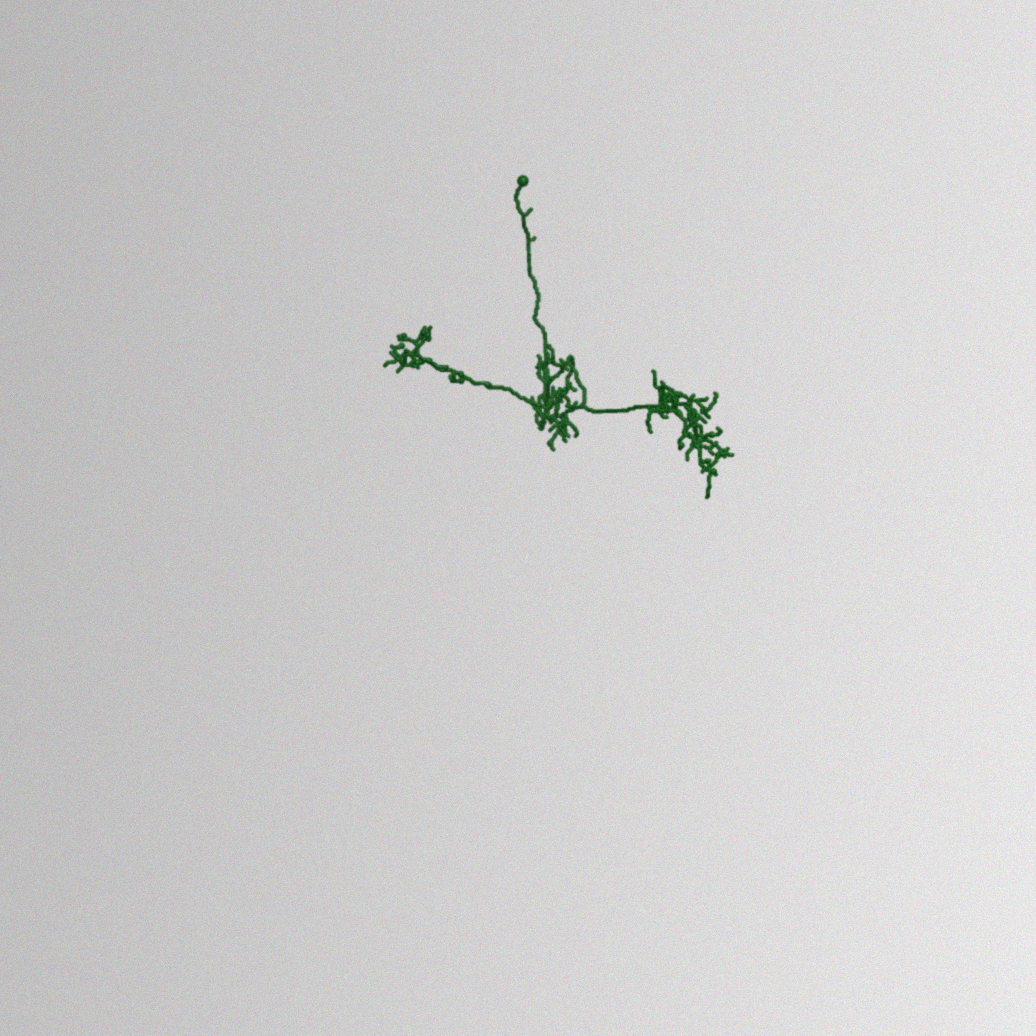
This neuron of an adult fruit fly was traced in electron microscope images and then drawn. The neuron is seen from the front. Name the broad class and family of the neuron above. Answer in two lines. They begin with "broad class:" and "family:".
broad class: optic-lobe intrinsic neuron
family: Y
